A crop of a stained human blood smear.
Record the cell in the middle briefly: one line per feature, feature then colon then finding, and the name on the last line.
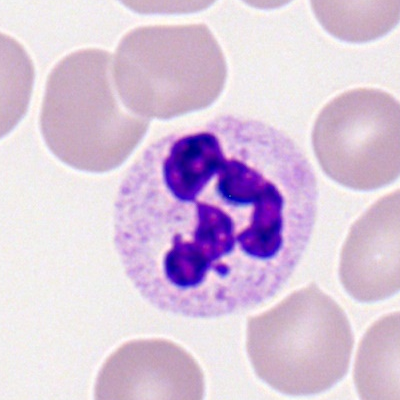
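Outline: round and smooth.
Nucleus: you can count more than two separate lobes.
Lobes: joined by narrow strands.
Chromatin: dark purple, coarsely clumped.
Name: segmented neutrophil.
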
